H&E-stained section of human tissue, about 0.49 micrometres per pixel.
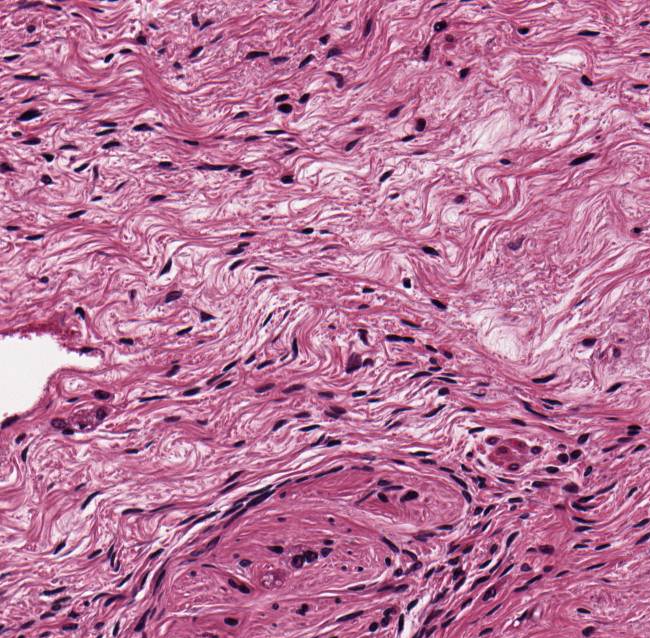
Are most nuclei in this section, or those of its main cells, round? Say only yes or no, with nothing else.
No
